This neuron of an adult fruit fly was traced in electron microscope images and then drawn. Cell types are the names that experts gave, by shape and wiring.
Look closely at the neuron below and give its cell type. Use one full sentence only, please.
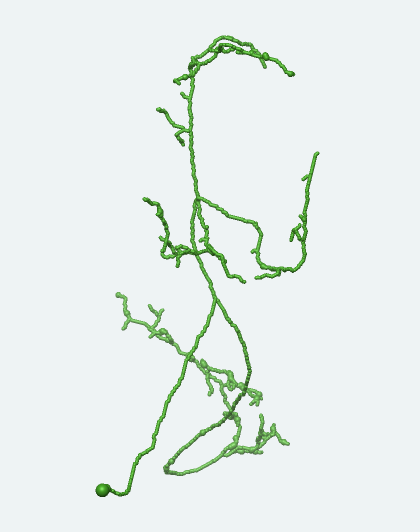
This neuron is recognized as the cell type IN01A083_a.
